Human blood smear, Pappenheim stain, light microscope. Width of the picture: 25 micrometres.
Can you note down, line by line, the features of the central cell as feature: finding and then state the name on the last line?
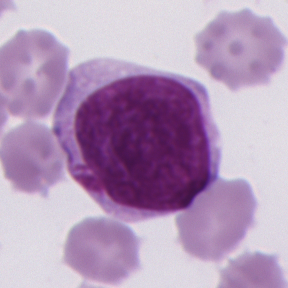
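Size: about 15 micrometres across
Nucleus: round in outline, off-centre toward the lower right
Proportion: nucleus fills about 70% of the cell's area
Chromatin: finely textured, not coarsely clumped
Cytoplasm: pale lilac-grey, widest band on the upper-left side
Name: myeloblast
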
